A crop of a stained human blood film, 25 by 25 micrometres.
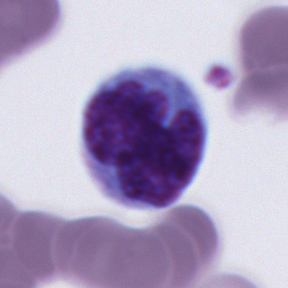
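Monocyte in a stained peripheral blood smear, the cell in the middle. Its outline is round and smooth, about 12 micrometres across. A deep notch cuts into the nucleus from the upper right, and the nucleus takes up about 70% of the cell's area. The chromatin is dark purple and coarsely clumped, and no vacuoles show in the cytoplasm.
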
